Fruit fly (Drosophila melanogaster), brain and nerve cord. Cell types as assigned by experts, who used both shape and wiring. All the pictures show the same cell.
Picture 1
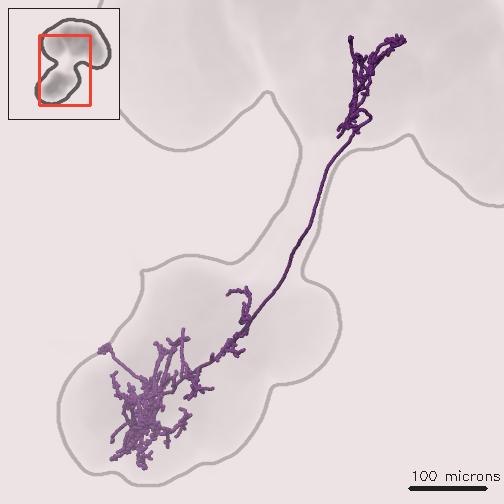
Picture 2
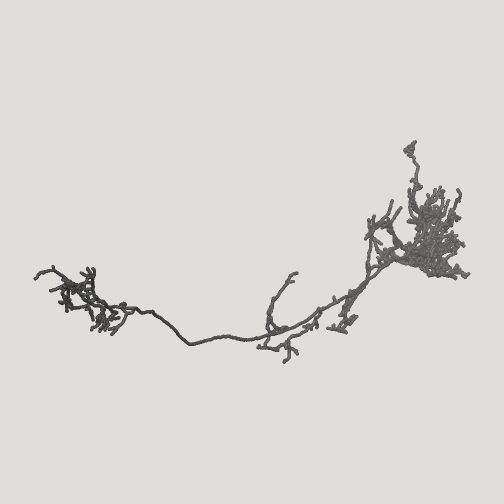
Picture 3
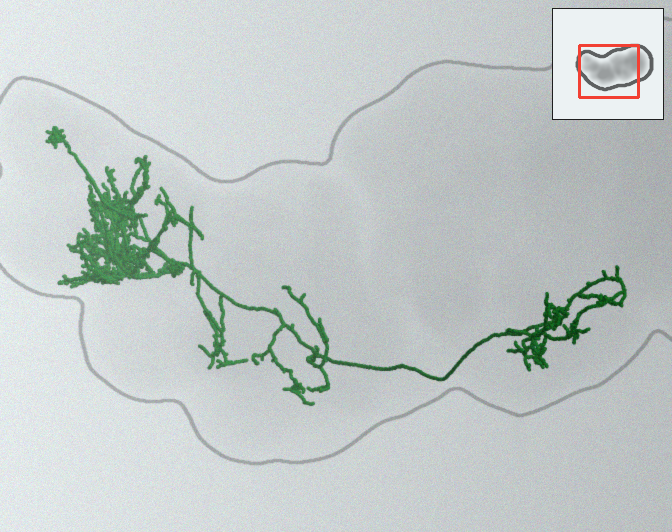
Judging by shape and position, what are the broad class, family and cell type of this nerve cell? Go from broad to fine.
ascending neuron; hemilineage 05B; AN05B097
